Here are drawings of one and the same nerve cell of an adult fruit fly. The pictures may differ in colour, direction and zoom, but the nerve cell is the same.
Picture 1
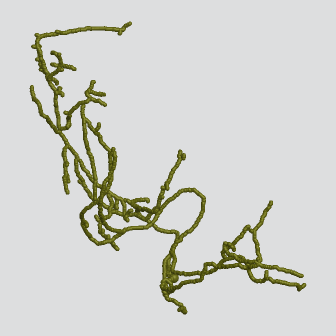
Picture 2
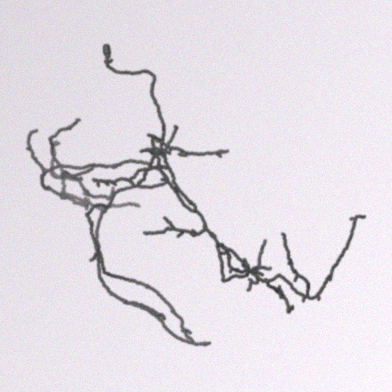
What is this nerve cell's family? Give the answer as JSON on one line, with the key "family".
{"family": "hemilineage SMPad3"}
